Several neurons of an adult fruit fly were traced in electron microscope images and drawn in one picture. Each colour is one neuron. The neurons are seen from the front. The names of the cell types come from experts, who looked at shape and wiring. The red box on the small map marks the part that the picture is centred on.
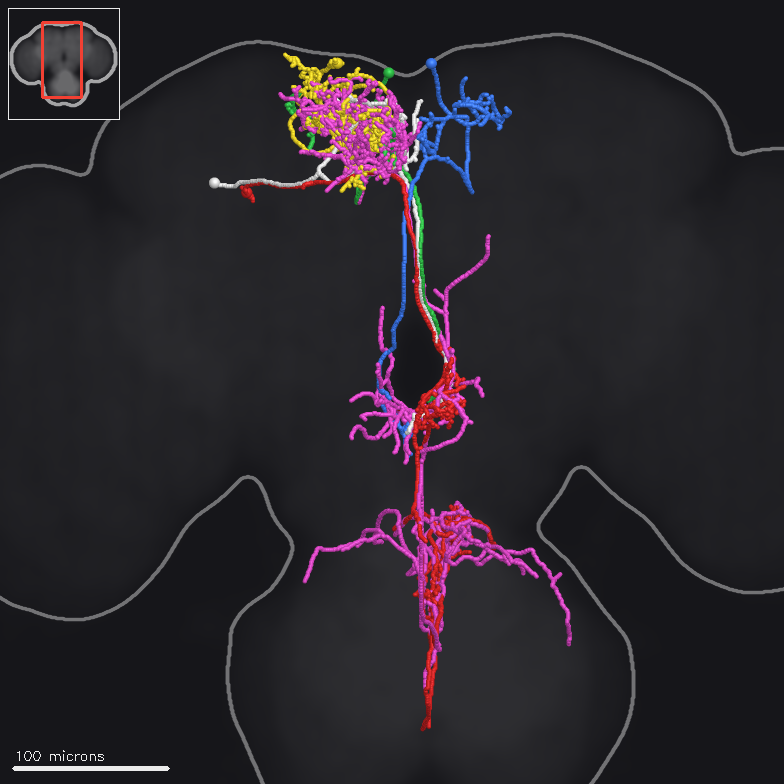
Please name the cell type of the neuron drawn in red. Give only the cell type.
DNpe036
